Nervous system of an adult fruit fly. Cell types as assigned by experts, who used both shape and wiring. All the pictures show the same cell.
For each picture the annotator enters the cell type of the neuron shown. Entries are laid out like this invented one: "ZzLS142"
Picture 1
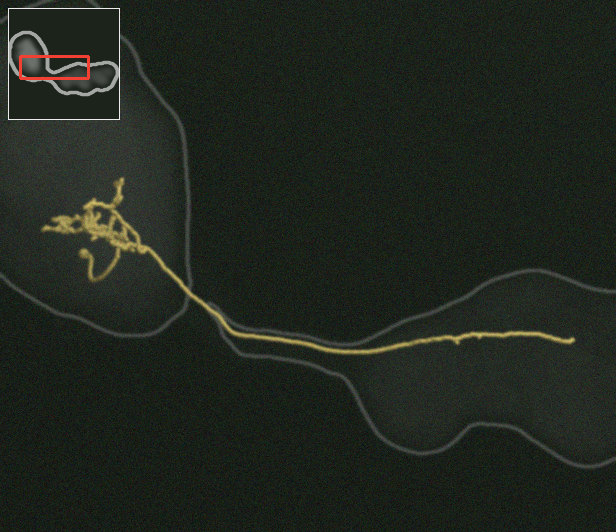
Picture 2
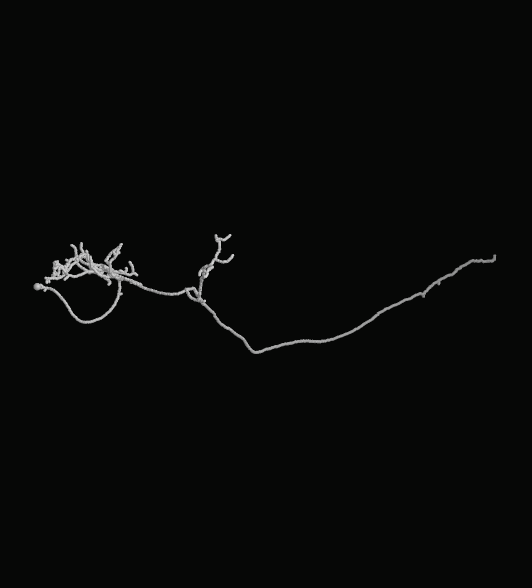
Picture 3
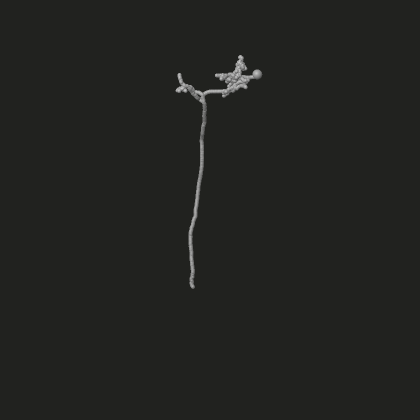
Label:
"DNge111"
